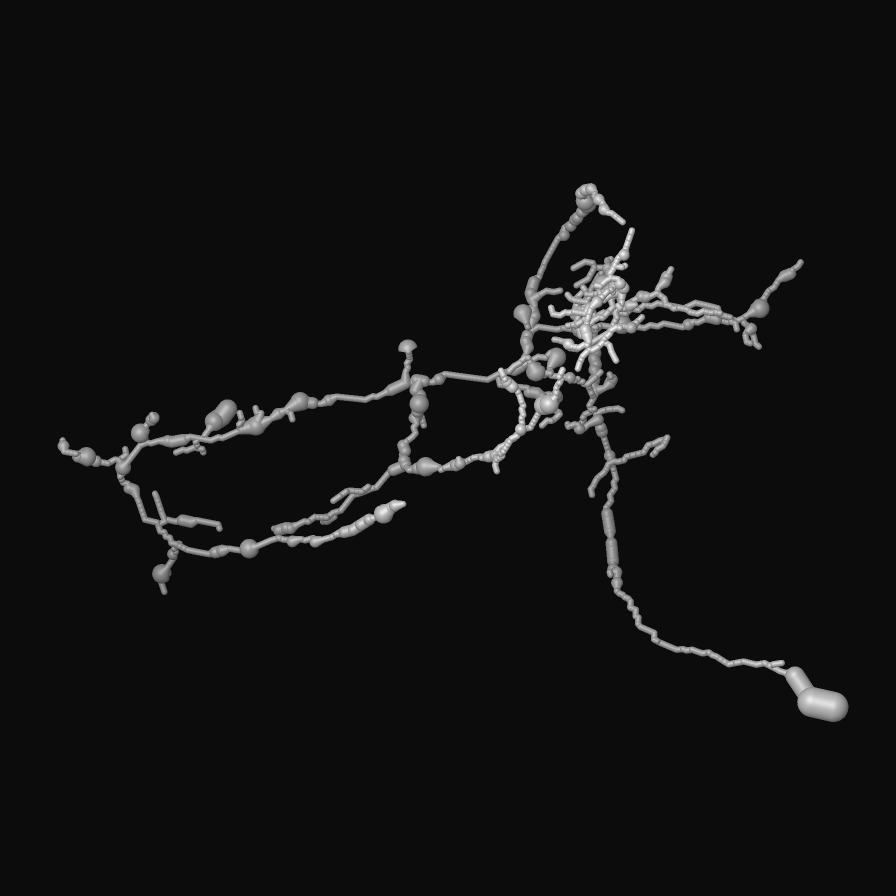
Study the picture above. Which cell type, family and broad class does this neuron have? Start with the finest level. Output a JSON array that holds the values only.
["IN02A064", "hemilineage 02A", "nerve-cord intrinsic neuron"]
